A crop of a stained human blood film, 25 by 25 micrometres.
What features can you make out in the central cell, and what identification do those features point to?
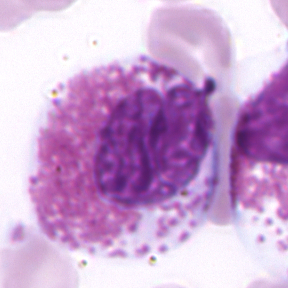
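See how the nucleus sits off-centre, over toward the right, with its chromatin gathered into darker purple strands and clumps. The cytoplasm is crammed with coarse pink-violet granules, packed most densely on the left. That's an eosinophil.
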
